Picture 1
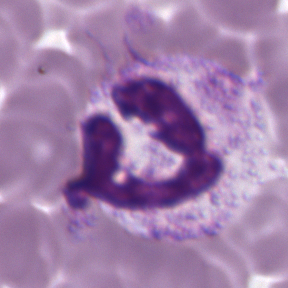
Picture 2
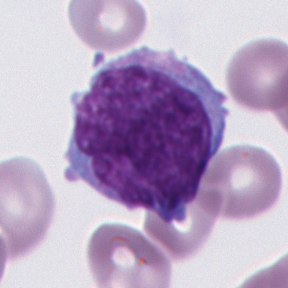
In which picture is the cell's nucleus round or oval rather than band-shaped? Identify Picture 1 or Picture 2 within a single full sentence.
The cell in Picture 2 has a round or oval nucleus that is compact.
